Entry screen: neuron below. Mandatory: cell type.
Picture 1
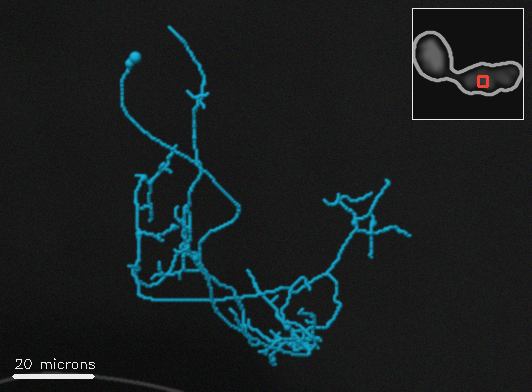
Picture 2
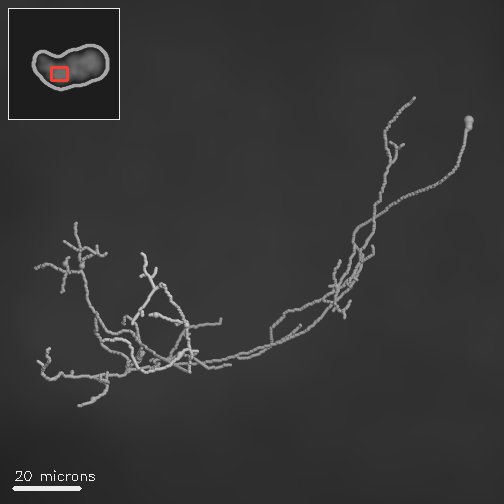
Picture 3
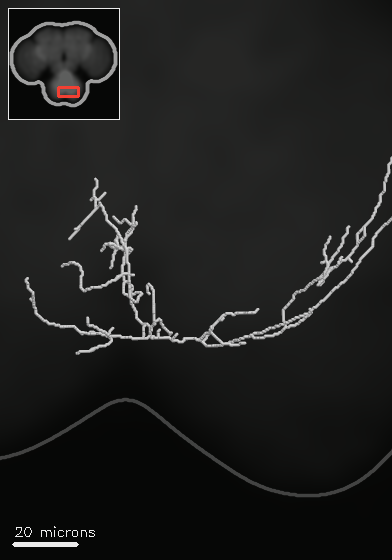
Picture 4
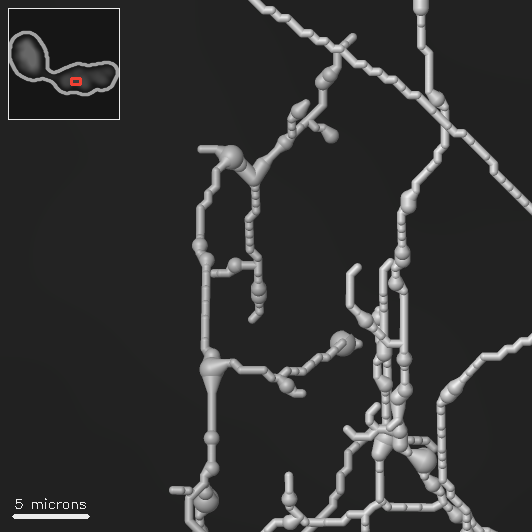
IN09B055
